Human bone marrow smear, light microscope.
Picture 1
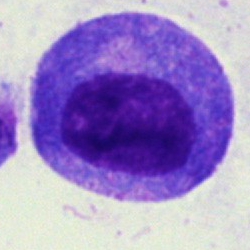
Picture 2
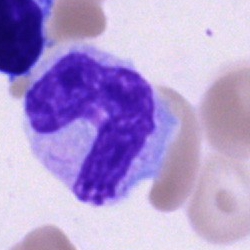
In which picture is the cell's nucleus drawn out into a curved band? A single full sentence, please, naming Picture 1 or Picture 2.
The cell shown in picture 2 carries a curved, lobeless band-shaped nucleus.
